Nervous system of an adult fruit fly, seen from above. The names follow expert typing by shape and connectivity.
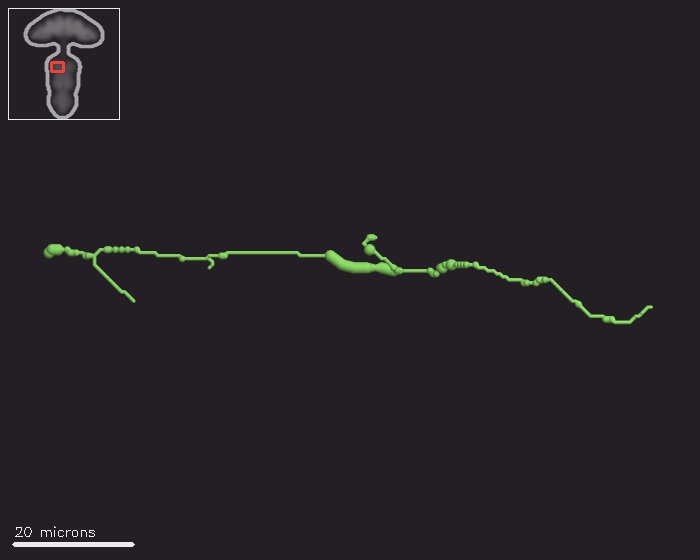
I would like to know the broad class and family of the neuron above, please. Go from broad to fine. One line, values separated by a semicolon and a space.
sensory neuron entering the nerve cord; class gustatory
